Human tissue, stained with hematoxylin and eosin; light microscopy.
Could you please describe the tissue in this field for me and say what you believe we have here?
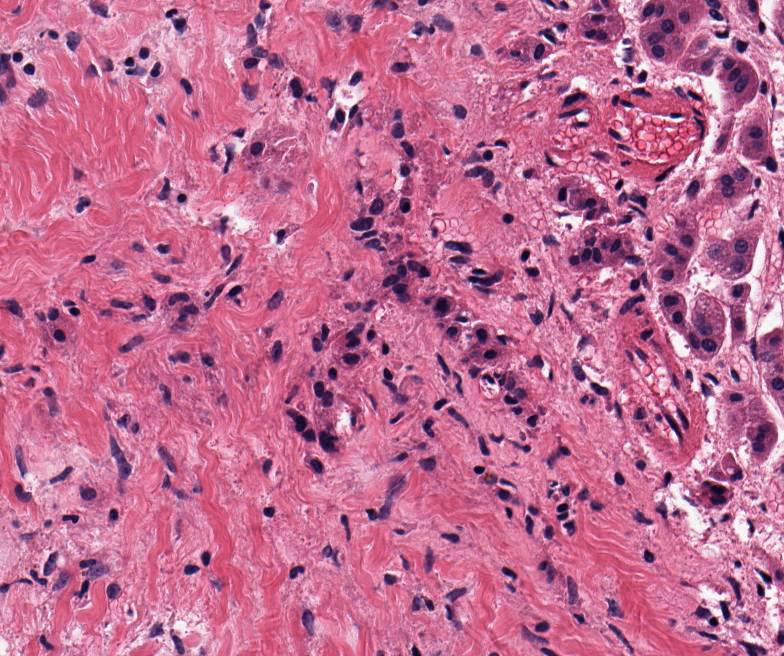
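Collagen fibres wavy, running in varied directions, not in one parallel array. Upper right: large polygonal cells, abundant pink granular cytoplasm, round nuclei, some with visible nucleoli. Right of centre: clusters of cells with pale, finely bubbly vacuolated cytoplasm. Dark spindle and oval nuclei scattered through the stroma, most crowded in a band through the centre of the field. Tissue: adrenal gland.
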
